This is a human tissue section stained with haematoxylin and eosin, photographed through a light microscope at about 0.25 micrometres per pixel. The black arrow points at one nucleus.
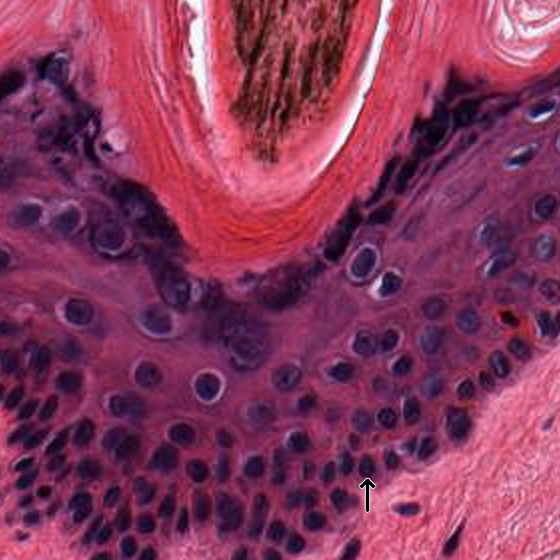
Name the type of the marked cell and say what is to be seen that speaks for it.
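Keratinocyte. The nucleus is oval and dark, staining fairly evenly, and is about the same size as the crowded nuclei beside it. Only a thin rim of pink cytoplasm shows around the nucleus, and the cell's outline is not clearly separable from its neighbours.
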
